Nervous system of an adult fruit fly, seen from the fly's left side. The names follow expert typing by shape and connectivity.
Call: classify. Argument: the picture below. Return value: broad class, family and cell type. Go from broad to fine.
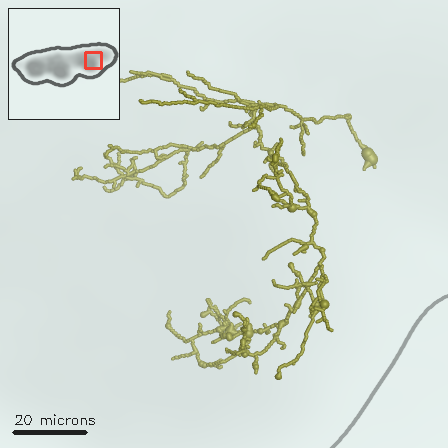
nerve-cord intrinsic neuron; hemilineage 19A; IN19A110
